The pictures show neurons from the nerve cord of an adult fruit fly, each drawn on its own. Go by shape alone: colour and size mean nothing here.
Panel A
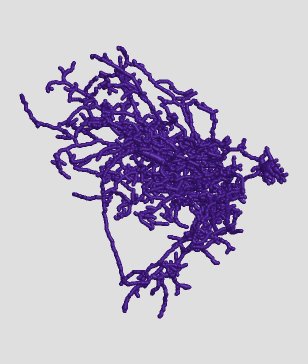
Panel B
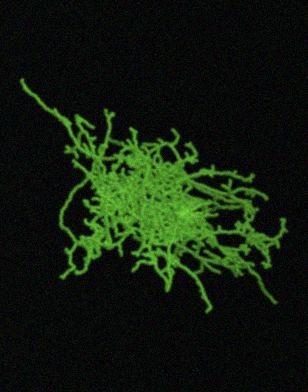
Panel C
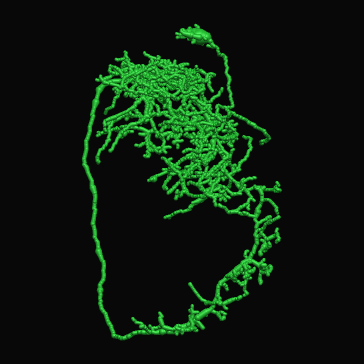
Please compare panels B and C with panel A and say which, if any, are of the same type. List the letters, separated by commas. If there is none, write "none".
B, C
